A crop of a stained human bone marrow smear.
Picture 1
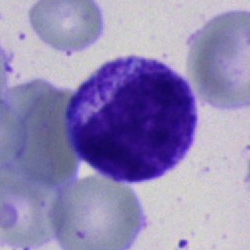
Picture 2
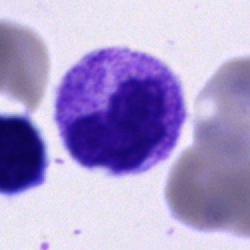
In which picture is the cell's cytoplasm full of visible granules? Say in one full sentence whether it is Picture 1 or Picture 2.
It is the cell in Picture 2 whose cytoplasm holds many visible granules.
